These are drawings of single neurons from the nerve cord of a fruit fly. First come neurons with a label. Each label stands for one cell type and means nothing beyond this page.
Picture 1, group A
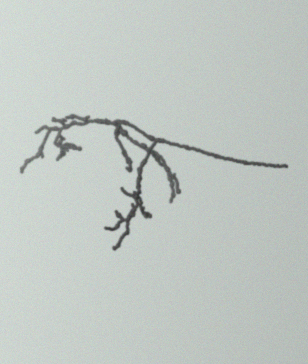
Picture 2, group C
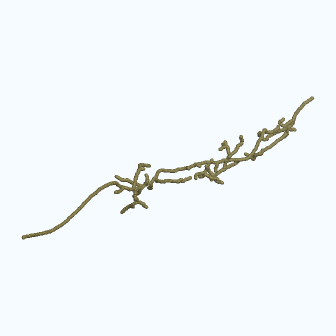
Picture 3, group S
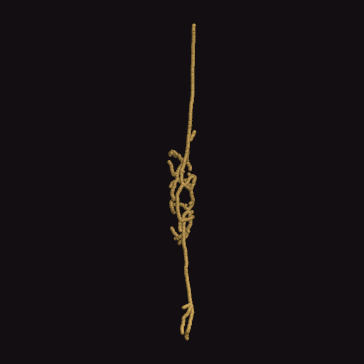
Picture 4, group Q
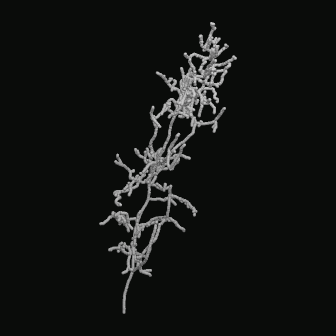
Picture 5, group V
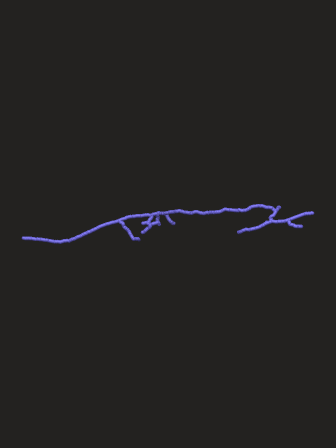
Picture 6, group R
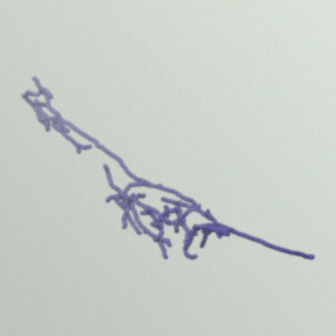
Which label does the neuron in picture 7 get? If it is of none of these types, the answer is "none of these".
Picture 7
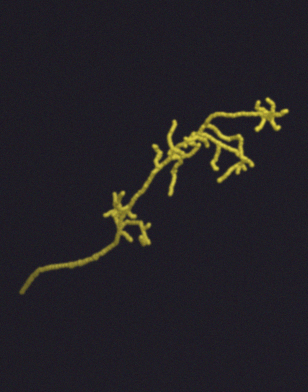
group C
